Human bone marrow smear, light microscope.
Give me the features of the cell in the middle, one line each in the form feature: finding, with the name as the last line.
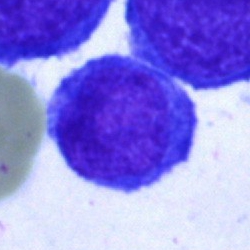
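Outline: round
Cytoplasm: thin rim around nucleus
Colour: deep blue
Granules: none seen
Name: blast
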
